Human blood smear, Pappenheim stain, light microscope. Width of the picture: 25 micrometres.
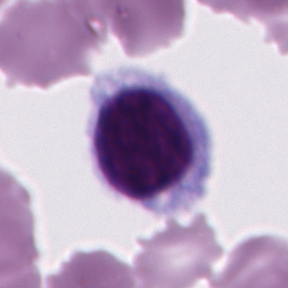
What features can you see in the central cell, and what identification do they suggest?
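I'd start with the shape: a rounded oval whose edge looks slightly ragged and fuzzy. The nucleus seems round to oval, without any indentation or lobes. In the cytoplasm I see only faint, fine speckling, no coarse granules, and no vacuoles that I can make out. I'd call this a hairy cell.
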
